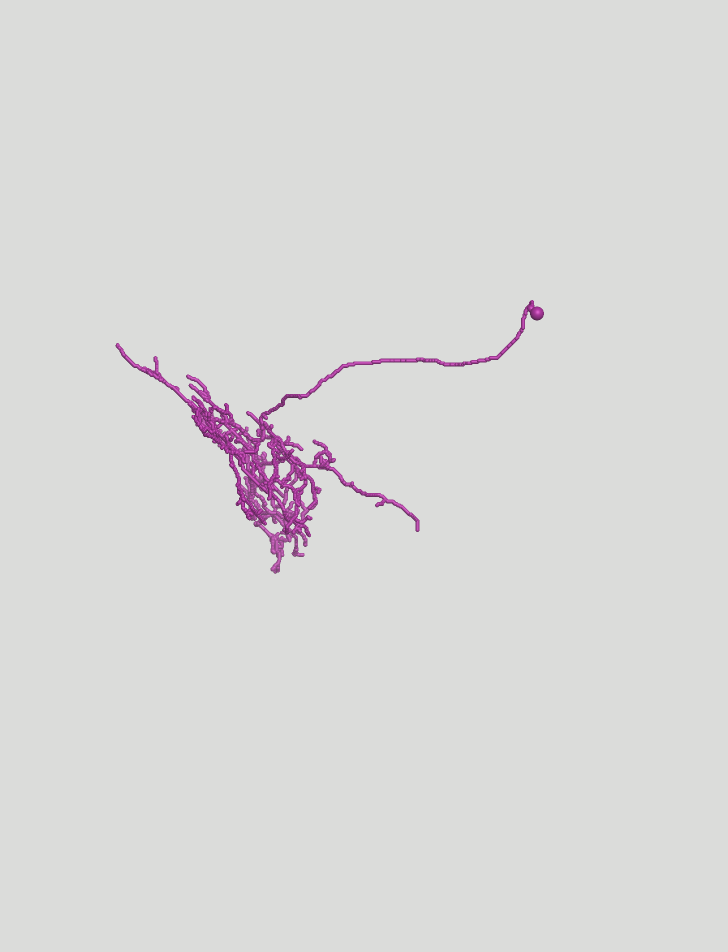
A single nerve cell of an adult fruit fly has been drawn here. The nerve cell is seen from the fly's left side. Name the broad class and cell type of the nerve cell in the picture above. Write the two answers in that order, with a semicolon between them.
central-brain intrinsic neuron; LAL196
